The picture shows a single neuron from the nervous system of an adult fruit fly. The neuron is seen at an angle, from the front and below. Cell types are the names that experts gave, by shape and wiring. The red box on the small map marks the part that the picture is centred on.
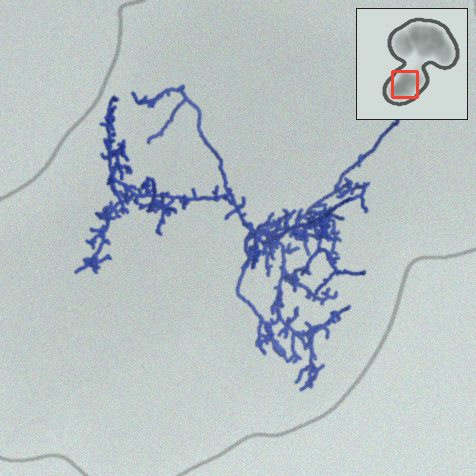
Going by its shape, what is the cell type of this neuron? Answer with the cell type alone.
IN03B036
